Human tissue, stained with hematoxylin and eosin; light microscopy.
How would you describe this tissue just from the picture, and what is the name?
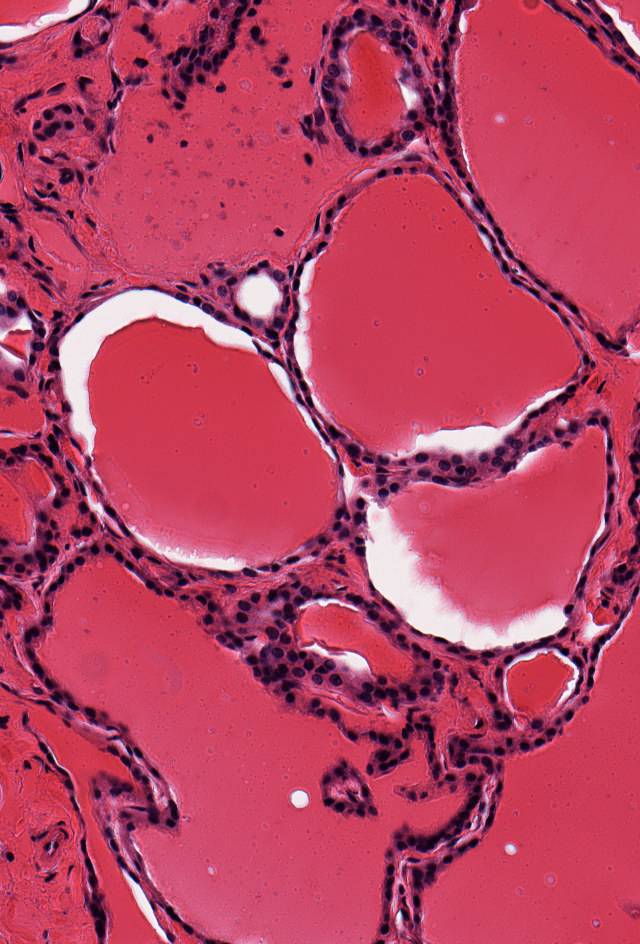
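Let me see: closed round-to-oval follicles make up the field, and their size varies widely, the largest filling much of it. Each is full of homogeneous deep pink colloid. The lining cells have small, dark-staining round to oval nuclei. Between the large follicles, mainly in the lower centre, there are small follicles and crowded epithelial cells. The tissue is thyroid.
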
